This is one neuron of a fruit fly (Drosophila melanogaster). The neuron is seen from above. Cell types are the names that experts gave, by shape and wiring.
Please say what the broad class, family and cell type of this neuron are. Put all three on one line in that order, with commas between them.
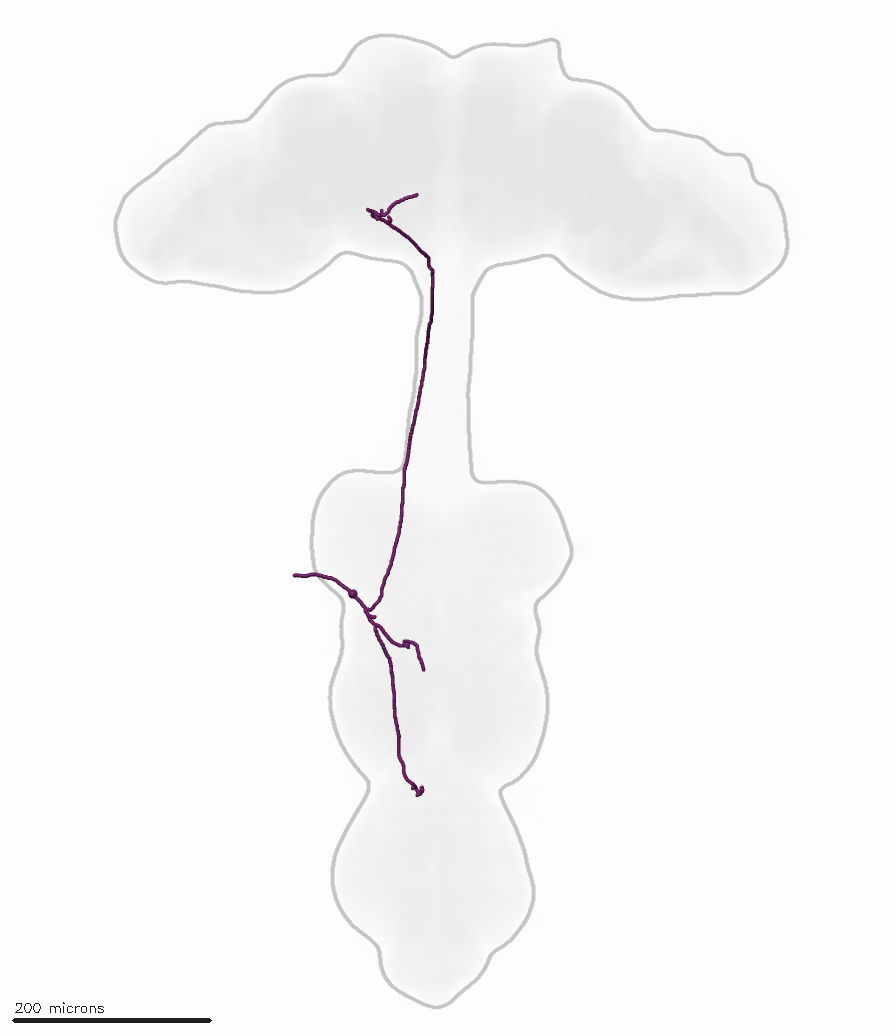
sensory neuron ascending to the brain, class mechanosensory proprioceptive, SApp19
